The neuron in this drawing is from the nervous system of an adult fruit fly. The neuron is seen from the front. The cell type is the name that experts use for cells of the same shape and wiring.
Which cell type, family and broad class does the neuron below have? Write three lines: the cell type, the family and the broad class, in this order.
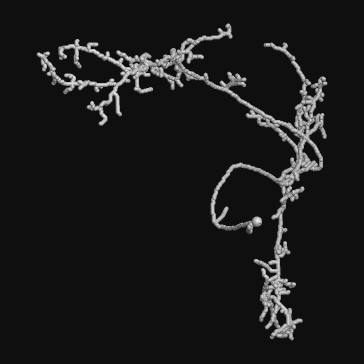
AVLP461
hemilineage PSa1
central-brain intrinsic neuron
